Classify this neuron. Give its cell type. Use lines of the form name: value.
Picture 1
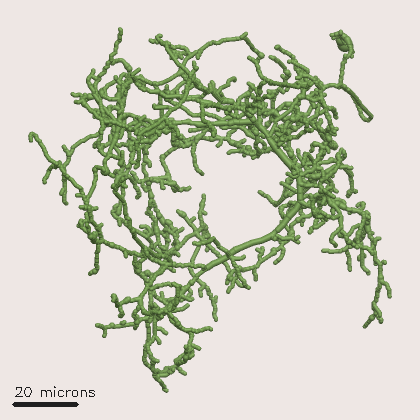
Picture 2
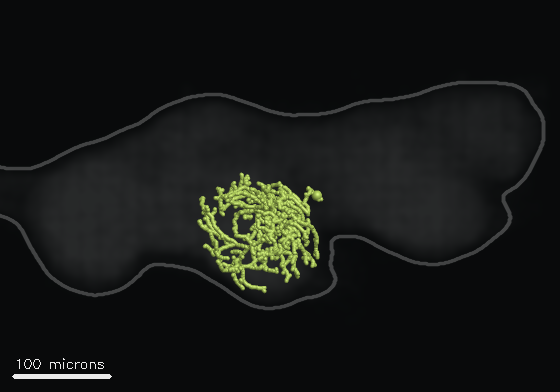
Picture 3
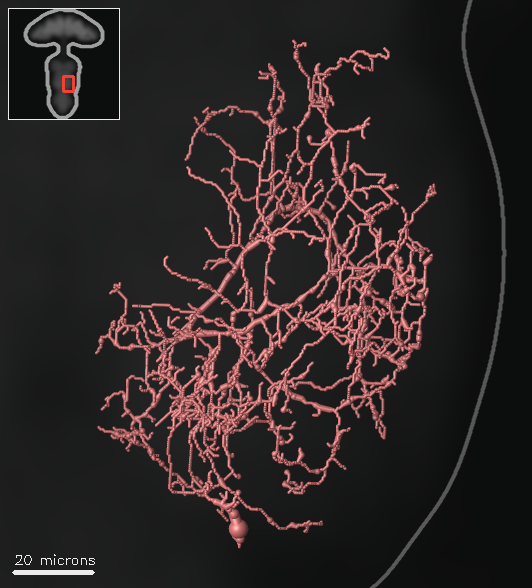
cell type: IN03A013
